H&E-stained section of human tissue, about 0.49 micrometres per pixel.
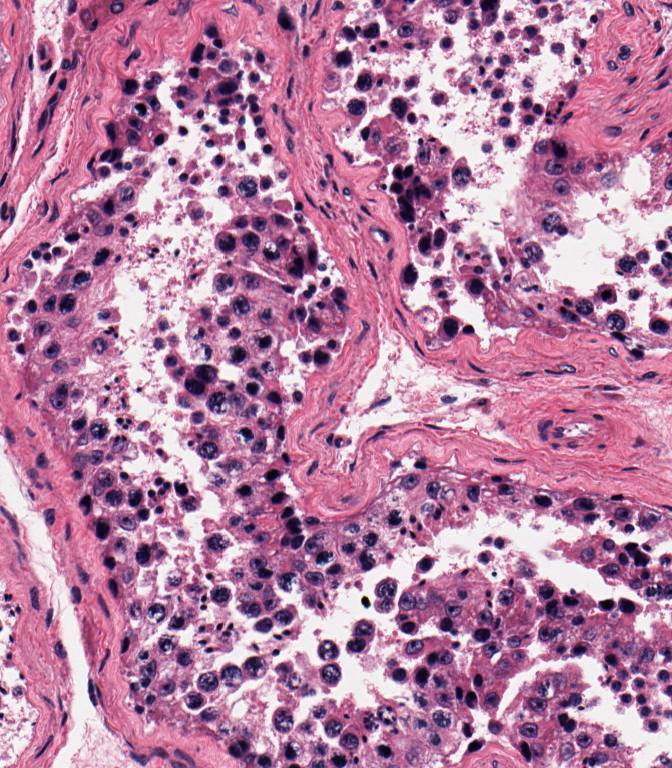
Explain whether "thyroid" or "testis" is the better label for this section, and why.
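It's testis.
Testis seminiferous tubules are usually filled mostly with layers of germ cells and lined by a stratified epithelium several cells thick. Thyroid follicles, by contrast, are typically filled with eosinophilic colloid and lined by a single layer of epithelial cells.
Look inside the compartments: many cells are large and round, with round nuclei, some showing a visible nucleolus. Larger cells with paler nuclei and a moderate amount of pale pink to lilac cytoplasm mix with smaller cells whose nuclei are dense and very dark. Compartments holding cells like these fit testis.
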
